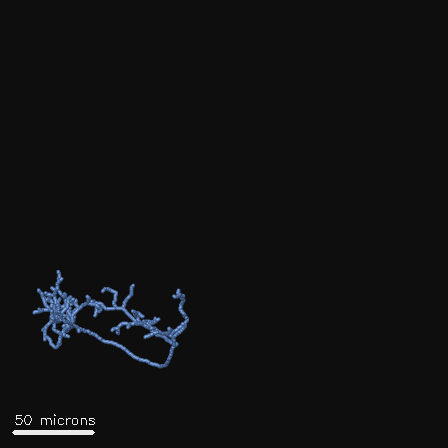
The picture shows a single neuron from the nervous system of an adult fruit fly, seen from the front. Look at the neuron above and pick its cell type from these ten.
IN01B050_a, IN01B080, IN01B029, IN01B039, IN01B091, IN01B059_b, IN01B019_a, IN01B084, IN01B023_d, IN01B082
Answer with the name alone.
IN01B019_a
